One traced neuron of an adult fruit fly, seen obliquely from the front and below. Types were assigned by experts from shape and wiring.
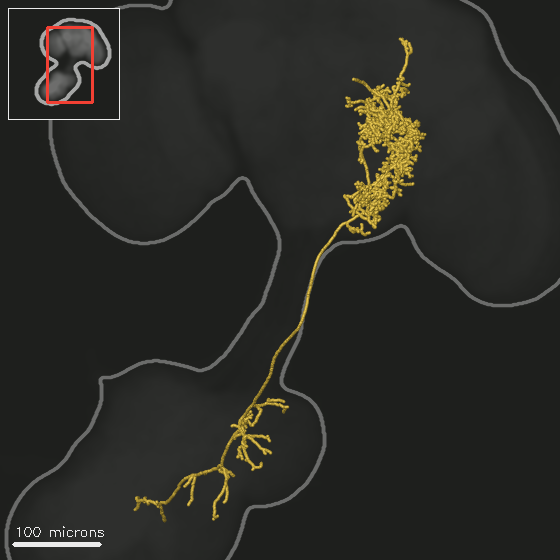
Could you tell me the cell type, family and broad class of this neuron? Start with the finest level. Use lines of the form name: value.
cell type: DNpe002
family: DNpe
broad class: descending neuron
